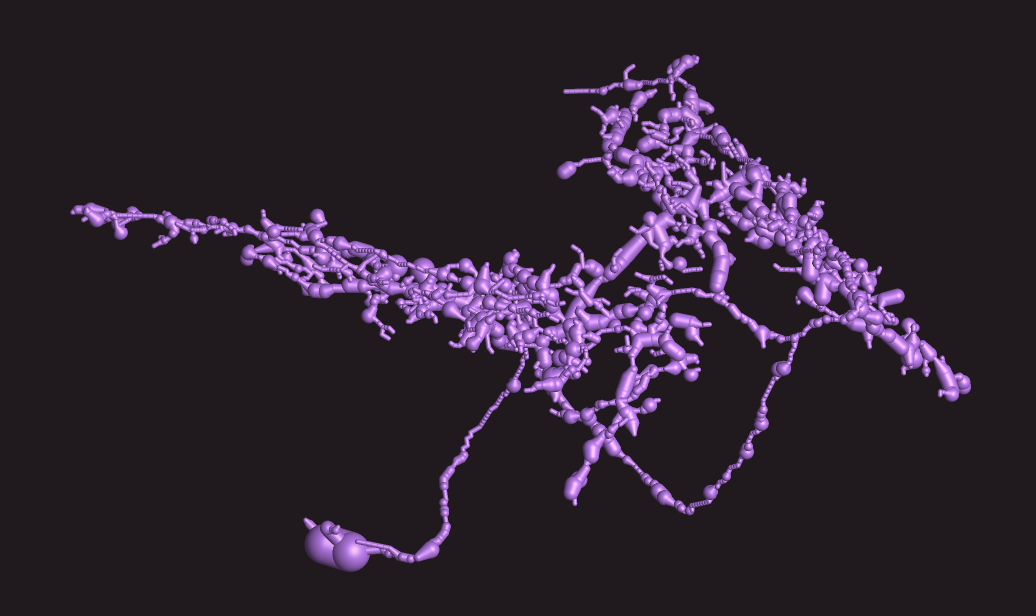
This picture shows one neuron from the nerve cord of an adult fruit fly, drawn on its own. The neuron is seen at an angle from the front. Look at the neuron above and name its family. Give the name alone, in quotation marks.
"hemilineage 00A"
